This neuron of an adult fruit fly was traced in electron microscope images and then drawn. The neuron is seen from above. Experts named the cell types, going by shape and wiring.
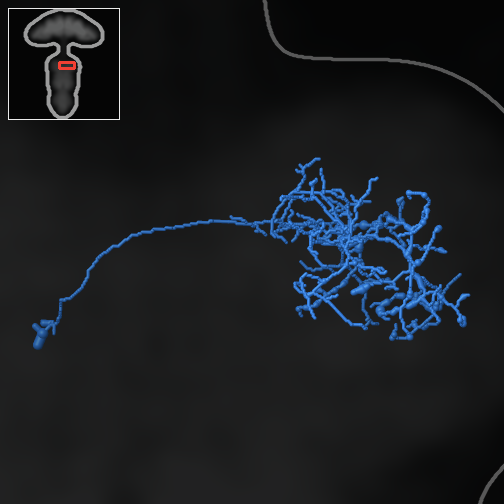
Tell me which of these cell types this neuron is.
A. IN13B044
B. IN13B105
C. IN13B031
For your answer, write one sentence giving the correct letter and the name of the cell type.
Given as option A, IN13B044 is the cell type for the neuron.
